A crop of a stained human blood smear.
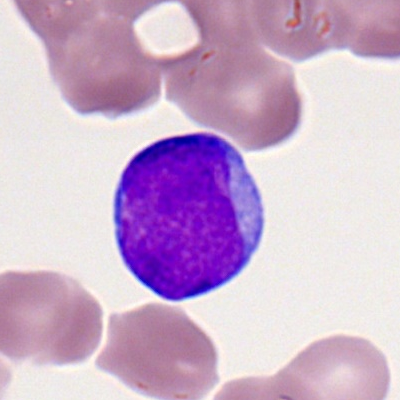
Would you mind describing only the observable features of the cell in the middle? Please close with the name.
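The outline of the cell is round and smooth. Its chromatin appears finely stippled, not coarsely clumped. Cytoplasm is scant, present only as a narrow crescent on the right side, and is pale blue. It is a myeloblast.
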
